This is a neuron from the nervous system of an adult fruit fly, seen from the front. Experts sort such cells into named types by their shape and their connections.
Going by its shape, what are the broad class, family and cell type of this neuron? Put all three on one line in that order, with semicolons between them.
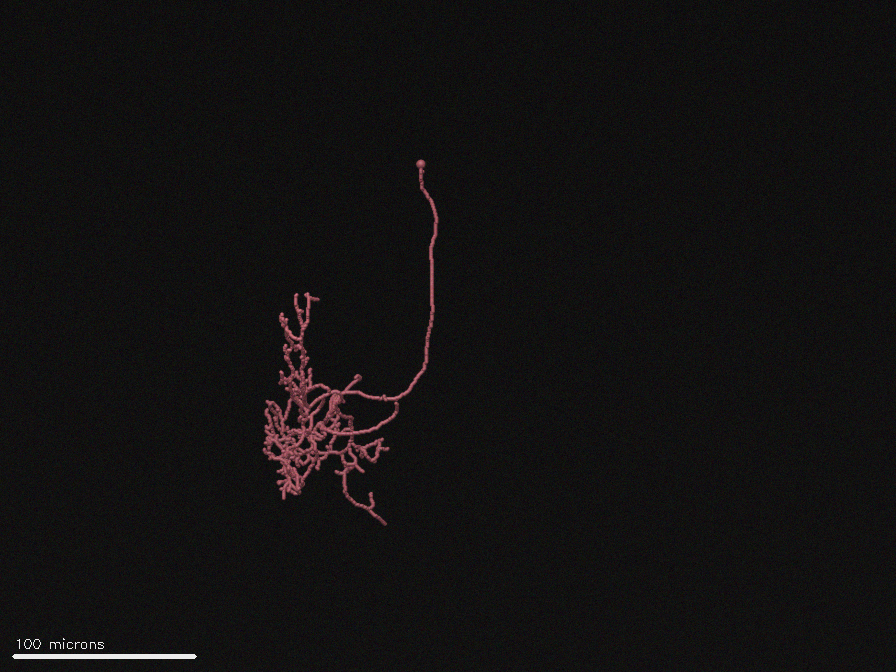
central-brain intrinsic neuron; hemilineage DM1_antero_ventral; PS118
